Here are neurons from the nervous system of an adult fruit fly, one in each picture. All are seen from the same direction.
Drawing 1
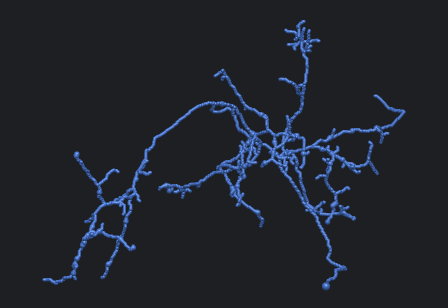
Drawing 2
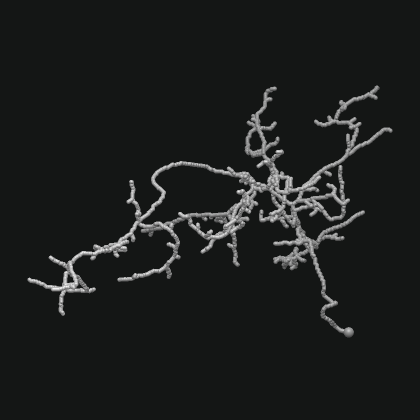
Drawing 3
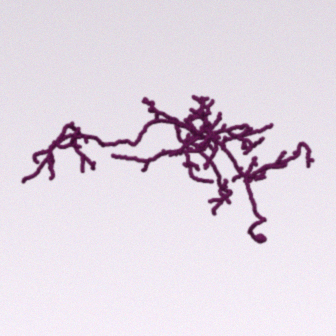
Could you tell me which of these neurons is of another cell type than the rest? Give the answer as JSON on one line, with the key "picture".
{"picture": 3}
